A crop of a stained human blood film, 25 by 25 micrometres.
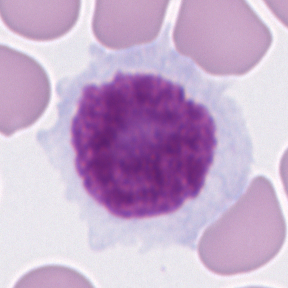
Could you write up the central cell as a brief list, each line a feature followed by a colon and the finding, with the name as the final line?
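Outline: irregular, with many short, fine projections around the whole edge
Cytoplasm: a rim surrounding the nucleus on all sides
Colour: very pale blue-grey cytoplasm
Granules: none seen in the cytoplasm
Name: hairy cell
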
